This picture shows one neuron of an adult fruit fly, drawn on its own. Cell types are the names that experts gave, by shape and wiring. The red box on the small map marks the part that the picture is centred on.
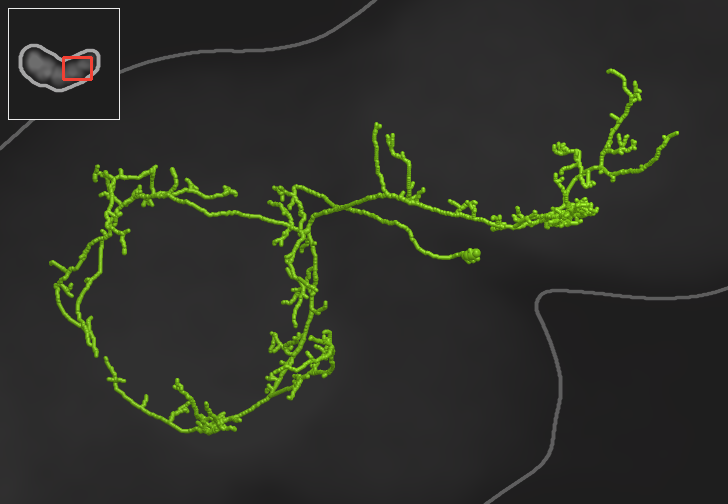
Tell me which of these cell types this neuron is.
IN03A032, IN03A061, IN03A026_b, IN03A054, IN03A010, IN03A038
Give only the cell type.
IN03A054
